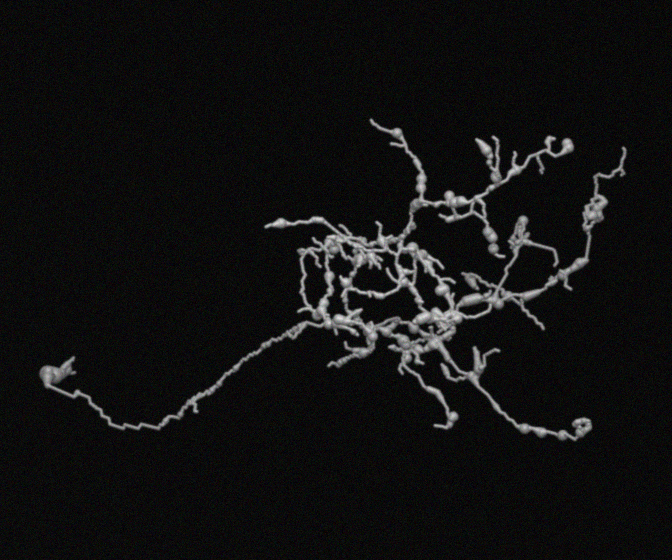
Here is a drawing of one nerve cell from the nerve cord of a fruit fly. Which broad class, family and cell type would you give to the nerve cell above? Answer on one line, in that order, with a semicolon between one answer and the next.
nerve-cord intrinsic neuron; hemilineage 13B; IN13B087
